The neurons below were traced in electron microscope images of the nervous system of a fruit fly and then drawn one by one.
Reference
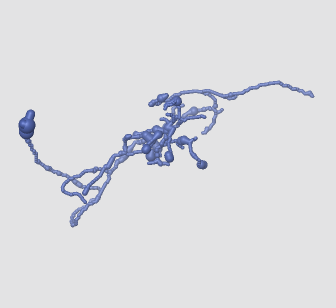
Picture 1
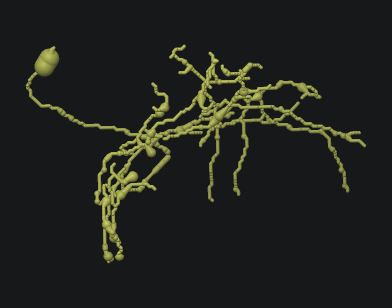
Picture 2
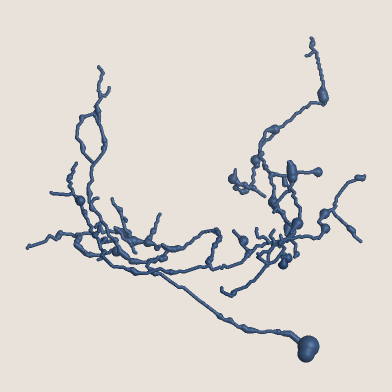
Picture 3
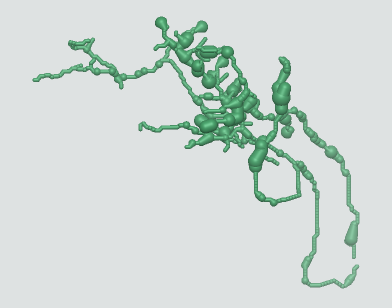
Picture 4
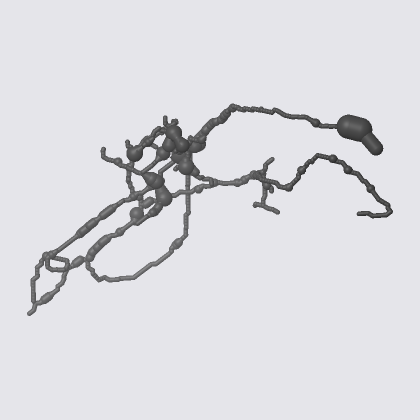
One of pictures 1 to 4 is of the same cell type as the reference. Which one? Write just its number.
4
